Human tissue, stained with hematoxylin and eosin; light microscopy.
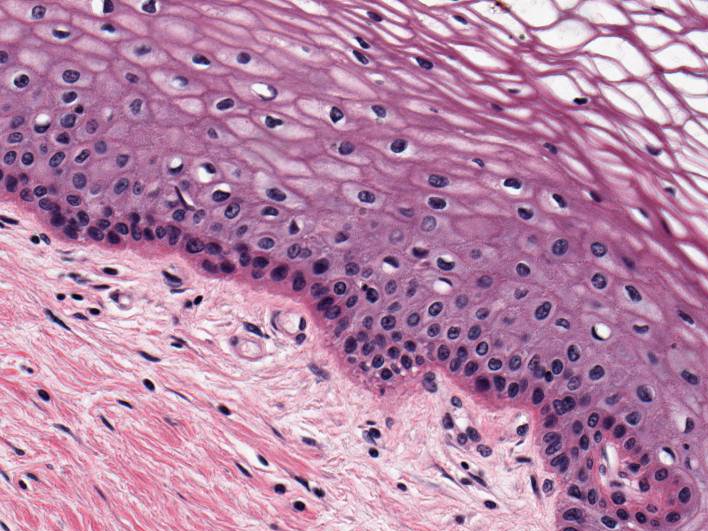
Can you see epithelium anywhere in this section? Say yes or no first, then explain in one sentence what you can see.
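Yes. Epithelium fills the upper and right part of the field, and connective tissue fills the lower left, with the boundary running diagonally from the left edge toward the lower right.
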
